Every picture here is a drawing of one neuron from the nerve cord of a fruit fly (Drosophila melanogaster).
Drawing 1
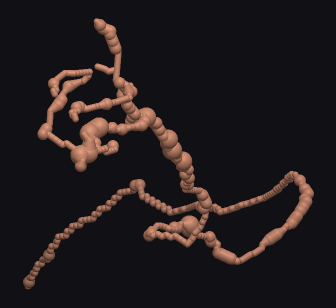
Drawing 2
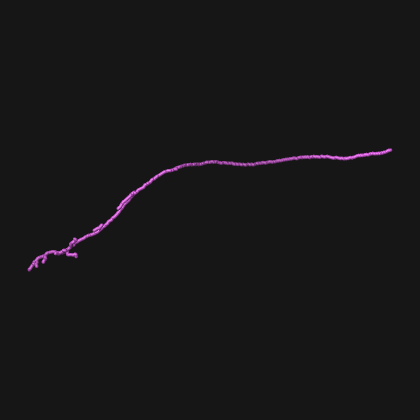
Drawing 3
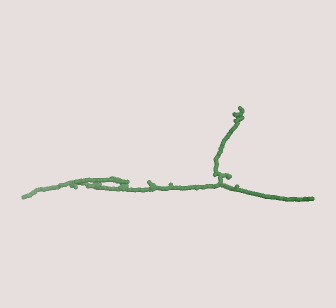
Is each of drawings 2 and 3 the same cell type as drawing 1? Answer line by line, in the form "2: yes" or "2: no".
2: no
3: no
